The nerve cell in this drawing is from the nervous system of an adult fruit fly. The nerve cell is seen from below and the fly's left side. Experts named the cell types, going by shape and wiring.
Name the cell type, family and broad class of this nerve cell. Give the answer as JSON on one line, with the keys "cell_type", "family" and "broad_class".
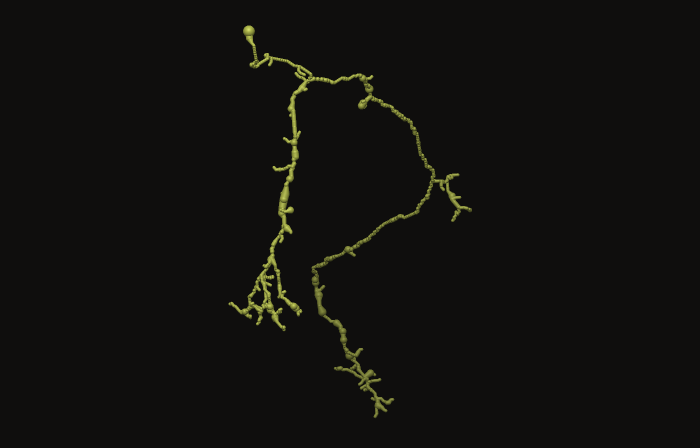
{"cell_type": "TmY9b", "family": "TmY", "broad_class": "optic-lobe intrinsic neuron"}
